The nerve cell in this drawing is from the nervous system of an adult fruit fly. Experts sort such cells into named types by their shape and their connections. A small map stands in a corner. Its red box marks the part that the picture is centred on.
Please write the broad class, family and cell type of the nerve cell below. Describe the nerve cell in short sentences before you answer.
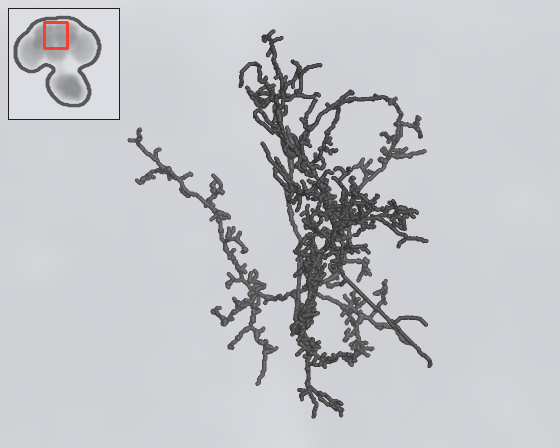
In this view it is taller than it is wide. This is a central-brain intrinsic neuron. The family is hemilineage DM1_antero_dorsal. The cell type is ATL026.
